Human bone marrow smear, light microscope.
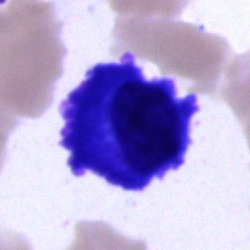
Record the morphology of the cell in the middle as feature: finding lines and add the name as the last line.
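Border: small rounded knobs all around
Nucleus position: toward the right side
Nucleus stain: darker than the cytoplasm, almost blue-black
Cytoplasm: deep, intense blue
Name: plasma cell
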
